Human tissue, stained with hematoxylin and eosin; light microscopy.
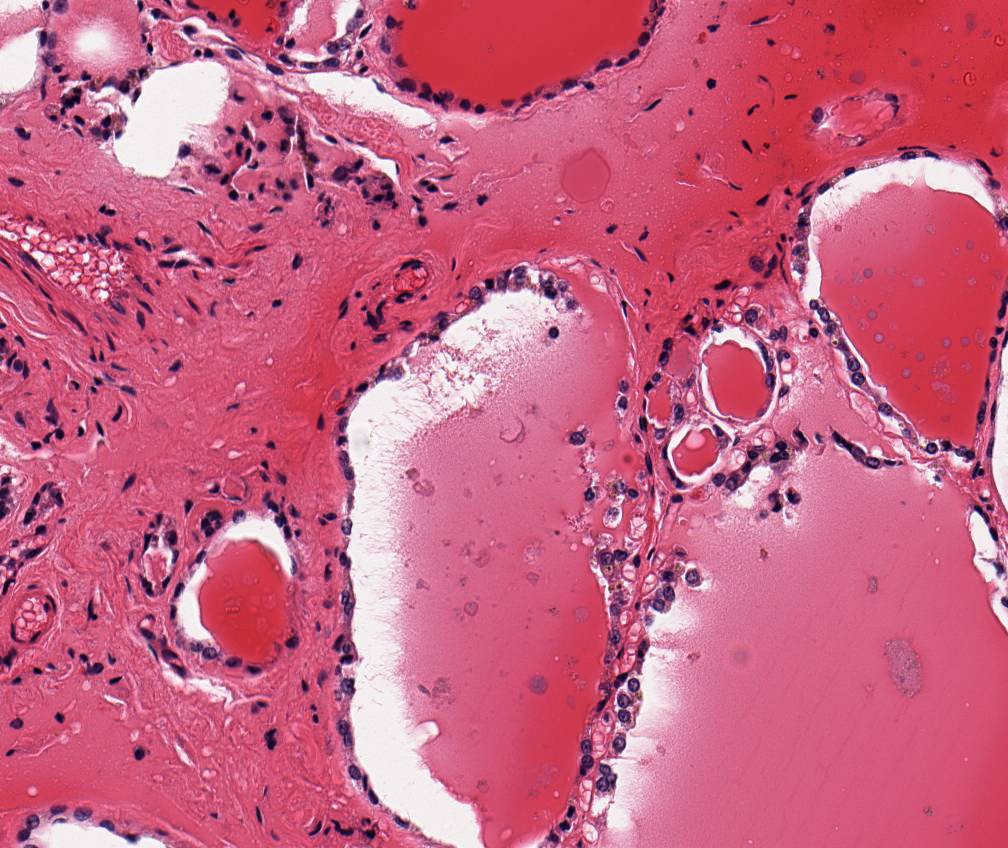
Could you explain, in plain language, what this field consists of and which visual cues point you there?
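Thyroid follicle is the structure shown, repeated in widely varying sizes across the centre and right, the largest at lower right and small ones in the centre. On the contents: each lumen is filled with homogeneous pink-red colloid.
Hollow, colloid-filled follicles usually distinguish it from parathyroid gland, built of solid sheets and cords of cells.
On the lining: a single layer of flattened to low cuboidal cells with small, dark, round nuclei lines them.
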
